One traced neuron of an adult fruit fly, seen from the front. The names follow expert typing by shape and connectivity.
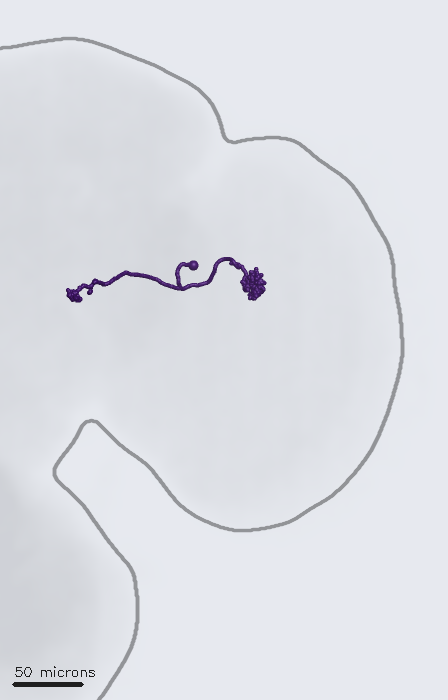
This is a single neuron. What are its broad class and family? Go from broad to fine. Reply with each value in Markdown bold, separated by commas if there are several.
**visual projection neuron**, **LPC**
